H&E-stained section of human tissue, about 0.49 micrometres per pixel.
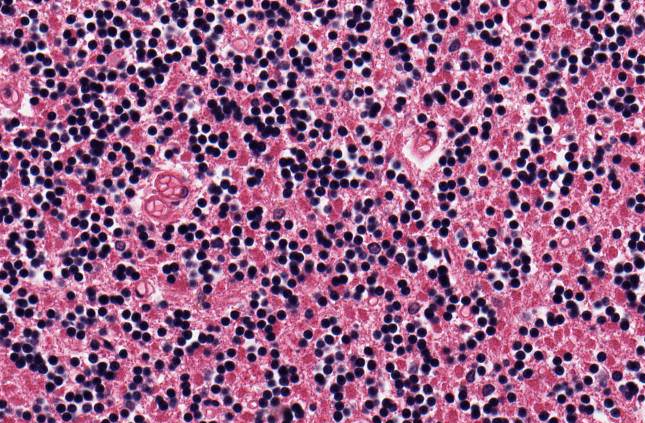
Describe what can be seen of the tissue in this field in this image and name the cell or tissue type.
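You've got small round dark nuclei packed evenly over the whole field, with no layers and no lobules. They stain densely, with hardly any cytoplasm showing around them. In between sit irregular pale pink patches of finely granular material with no nuclei in them. No epithelium, glands or fat anywhere. That's cerebellum.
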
